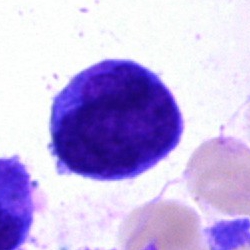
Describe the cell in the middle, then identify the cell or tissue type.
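A roughly round outline, I'd say. The nucleus takes up nearly all of it, leaving at most a very thin rim of cytoplasm, and it stains deep, dark purple throughout. I can't make out any distinct granules. So this is a blast.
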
